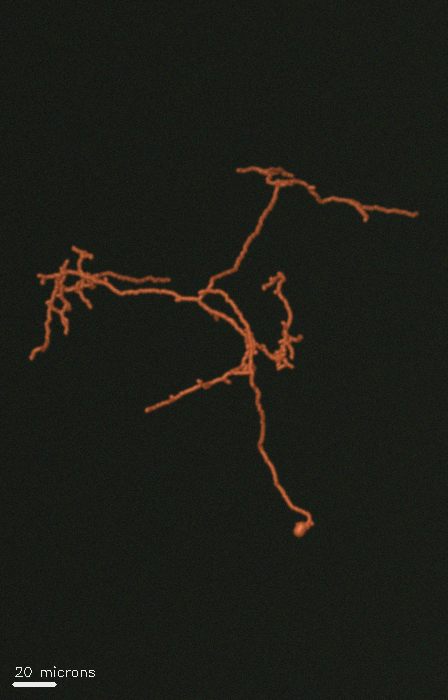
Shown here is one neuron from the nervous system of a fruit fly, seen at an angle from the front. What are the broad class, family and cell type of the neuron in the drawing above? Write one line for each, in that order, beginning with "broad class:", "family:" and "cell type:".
broad class: nerve-cord intrinsic neuron
family: hemilineage 12A
cell type: IN12A043_d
